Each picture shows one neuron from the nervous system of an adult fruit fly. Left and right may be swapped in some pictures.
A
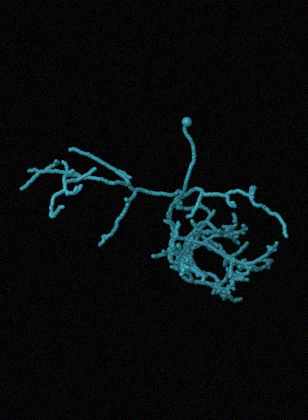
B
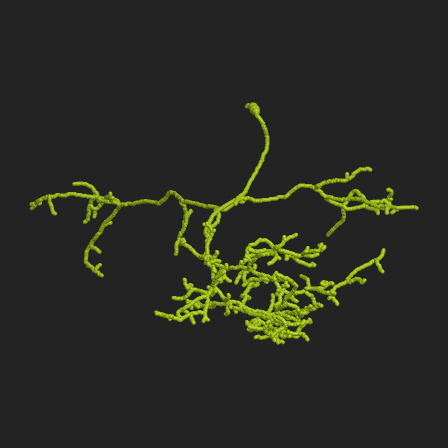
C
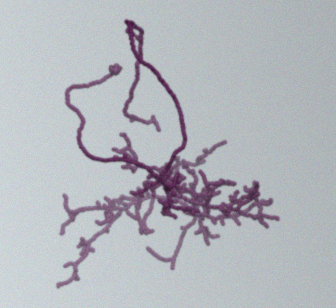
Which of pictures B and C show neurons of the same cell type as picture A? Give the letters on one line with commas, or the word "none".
B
